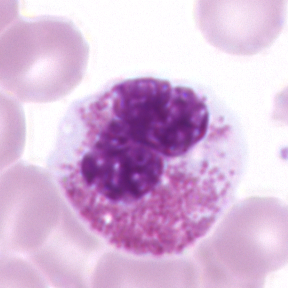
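Eosinophil, the central cell of a stained peripheral blood smear, with a round outline. The nucleus lies toward the upper part of the cell, and no nucleoli are visible in it. Granules are most crowded in the lower part of the cell.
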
